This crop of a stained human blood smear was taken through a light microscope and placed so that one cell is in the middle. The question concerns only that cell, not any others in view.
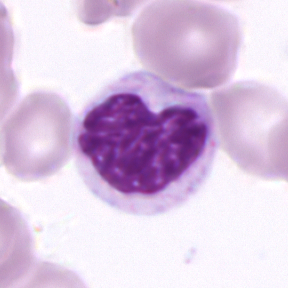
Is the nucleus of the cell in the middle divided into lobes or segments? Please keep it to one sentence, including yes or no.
No, the cell's nucleus forms one compact piece that is round, oval or kidney-shaped.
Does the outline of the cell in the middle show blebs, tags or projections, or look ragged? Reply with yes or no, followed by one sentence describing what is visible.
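No. The cell outline is round with a smooth edge.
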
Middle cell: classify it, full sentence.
The cell centred in this crop is categorized as a metamyelocyte.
